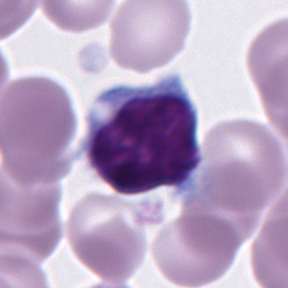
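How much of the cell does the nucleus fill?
Most of it.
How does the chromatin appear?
Dark purple and coarsely clumped, with no nucleolus visible.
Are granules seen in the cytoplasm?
No distinct ones.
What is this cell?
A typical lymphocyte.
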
